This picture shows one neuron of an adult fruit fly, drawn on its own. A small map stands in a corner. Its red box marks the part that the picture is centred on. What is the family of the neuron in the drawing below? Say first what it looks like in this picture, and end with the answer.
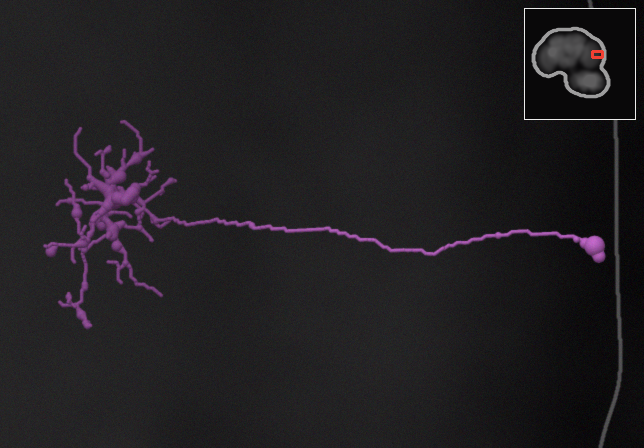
The cell body is on the right of the picture. Dozens of branch ends can be seen. This is an optic-lobe intrinsic neuron. Its family is Dm.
